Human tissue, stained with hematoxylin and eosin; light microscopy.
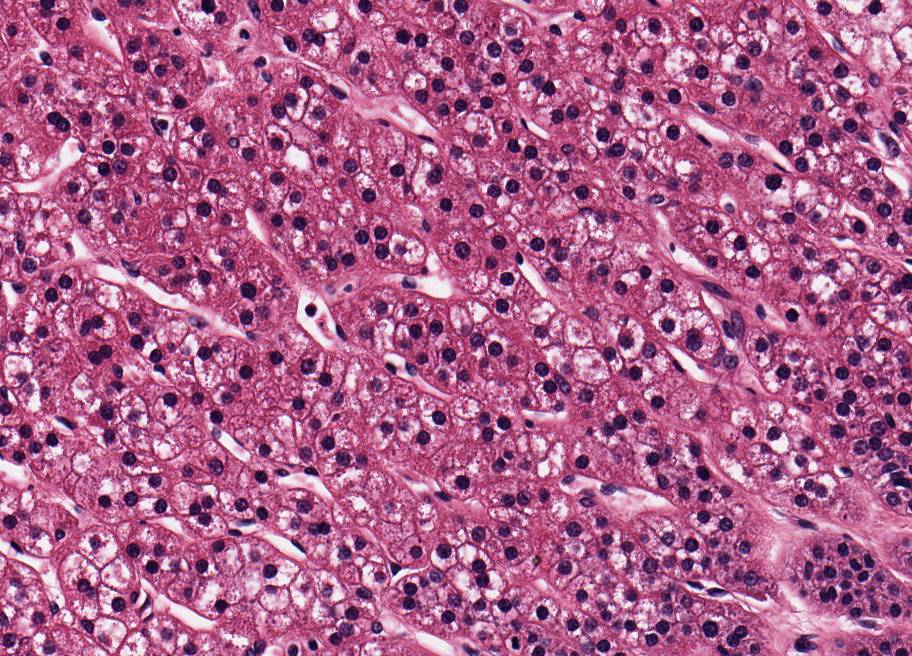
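Adrenal gland, where the cords are made up of large polygonal cells with distinct borders. Most of them have pale, finely vacuolated, foamy cytoplasm. Between the cords you can pick out narrow thin-walled vascular channels lined by flattened, elongated nuclei. There's not much stroma in between, and no thick fibrous septa anywhere in the field.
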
